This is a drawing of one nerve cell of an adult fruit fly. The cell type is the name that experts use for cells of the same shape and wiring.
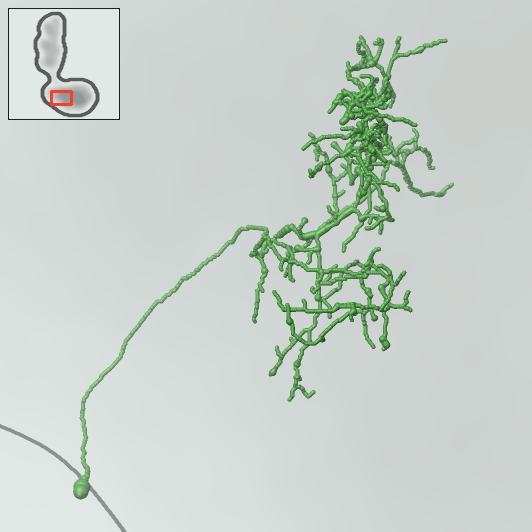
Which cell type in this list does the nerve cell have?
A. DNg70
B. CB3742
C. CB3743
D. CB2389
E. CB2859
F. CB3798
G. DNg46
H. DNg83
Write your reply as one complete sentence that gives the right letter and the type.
The matching cell type for the nerve cell is option B, CB3742.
